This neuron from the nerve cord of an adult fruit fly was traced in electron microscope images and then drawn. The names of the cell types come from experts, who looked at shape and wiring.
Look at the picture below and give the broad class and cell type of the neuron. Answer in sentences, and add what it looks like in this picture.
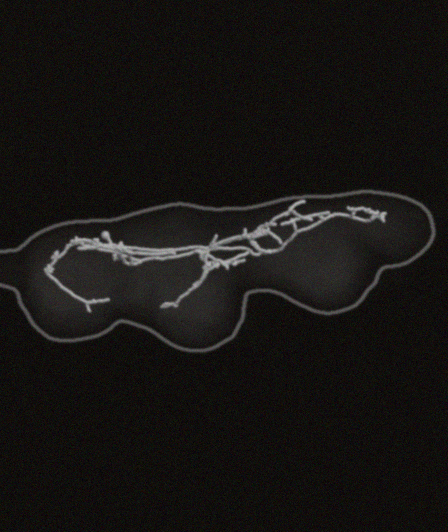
This is a nerve-cord intrinsic neuron. The cell type is INXXX204. In this view it is more than twice as wide as it is tall.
